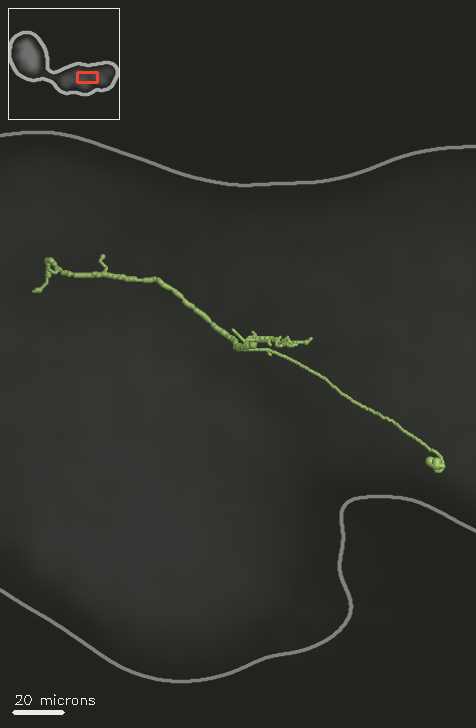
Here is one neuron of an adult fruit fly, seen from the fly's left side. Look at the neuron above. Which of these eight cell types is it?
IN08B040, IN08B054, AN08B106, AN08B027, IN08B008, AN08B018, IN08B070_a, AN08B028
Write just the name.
IN08B070_a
